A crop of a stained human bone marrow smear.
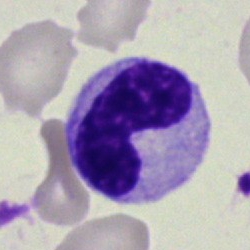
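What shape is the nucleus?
Kidney-shaped, with a deep notch opening to the right, and it fills the upper and left part of the cell.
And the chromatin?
Dark purple and coarsely clumped.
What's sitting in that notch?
A moderate amount of pale lilac cytoplasm.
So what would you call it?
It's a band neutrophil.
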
